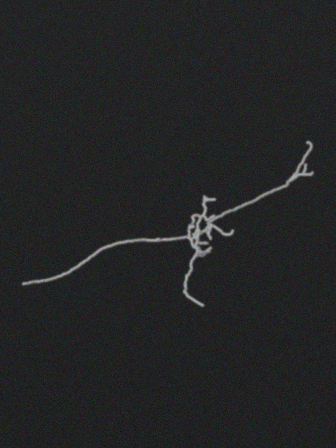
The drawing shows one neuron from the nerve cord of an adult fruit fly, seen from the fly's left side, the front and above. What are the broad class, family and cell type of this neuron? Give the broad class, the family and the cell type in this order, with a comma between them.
sensory neuron ascending to the brain, class mechanosensory proprioceptive, SApp04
